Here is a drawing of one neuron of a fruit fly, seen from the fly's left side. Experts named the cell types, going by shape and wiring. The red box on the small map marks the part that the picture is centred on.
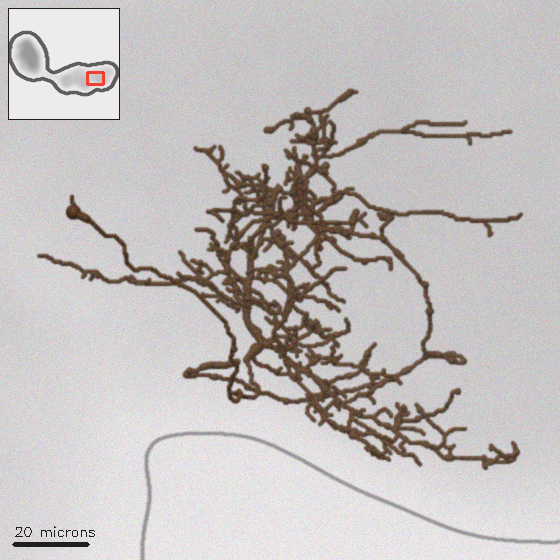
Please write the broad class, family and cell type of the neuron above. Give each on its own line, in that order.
nerve-cord intrinsic neuron
hemilineage 01A
IN01A037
